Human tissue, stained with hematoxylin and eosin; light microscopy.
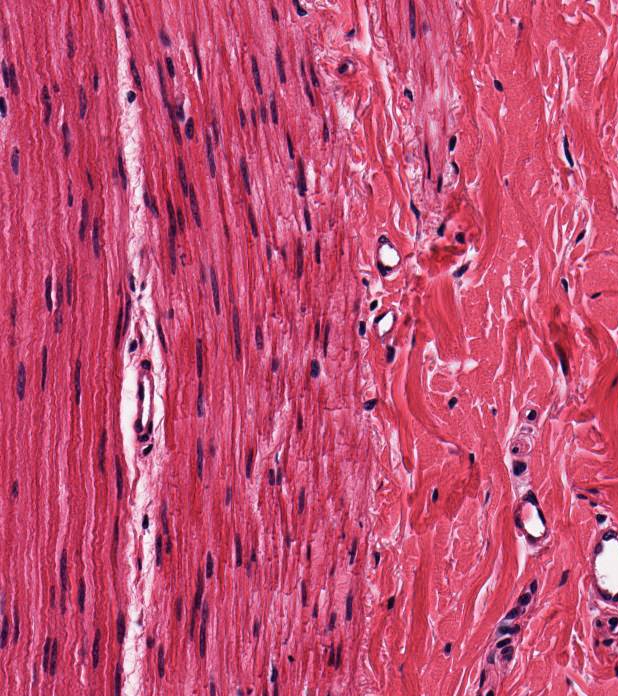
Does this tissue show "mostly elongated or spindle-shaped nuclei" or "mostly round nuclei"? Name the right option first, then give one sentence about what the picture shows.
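Mostly elongated or spindle-shaped nuclei. The nuclei in the compact left part are elongated, dark purple and lie parallel to the fibres.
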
